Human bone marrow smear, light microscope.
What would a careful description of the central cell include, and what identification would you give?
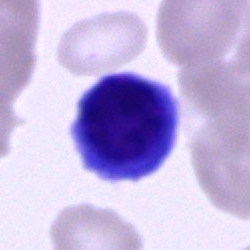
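Roughly round, the cell has a slightly bumpy, uneven edge. It is stained a deep, dark blue-purple throughout, and darker mottled patches show within that dense staining. The picture is blurred, so fine inner detail is not sharp. The cell is an erythroblast.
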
